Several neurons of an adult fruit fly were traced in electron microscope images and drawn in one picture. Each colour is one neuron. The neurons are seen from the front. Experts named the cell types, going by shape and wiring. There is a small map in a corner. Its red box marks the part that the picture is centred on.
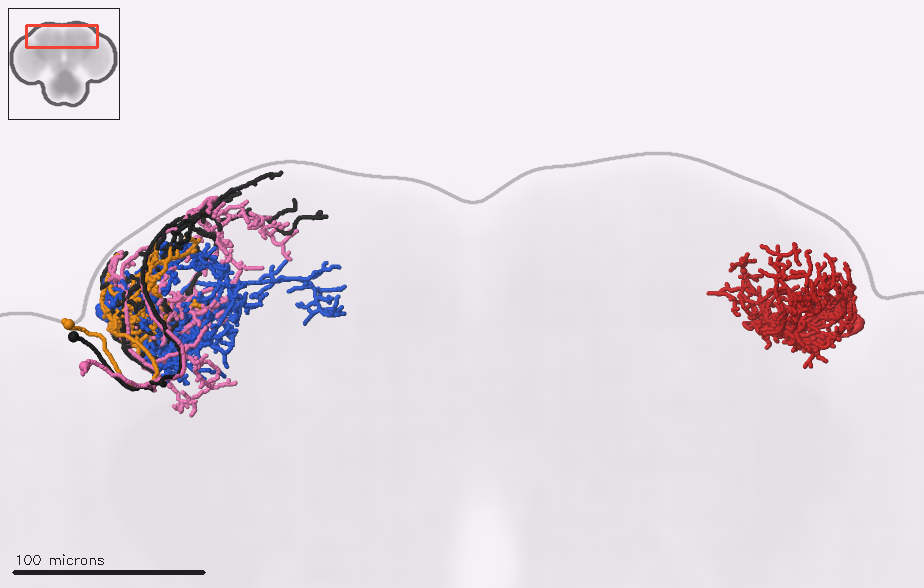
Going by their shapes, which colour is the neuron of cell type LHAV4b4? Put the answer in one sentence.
The colour is orange.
